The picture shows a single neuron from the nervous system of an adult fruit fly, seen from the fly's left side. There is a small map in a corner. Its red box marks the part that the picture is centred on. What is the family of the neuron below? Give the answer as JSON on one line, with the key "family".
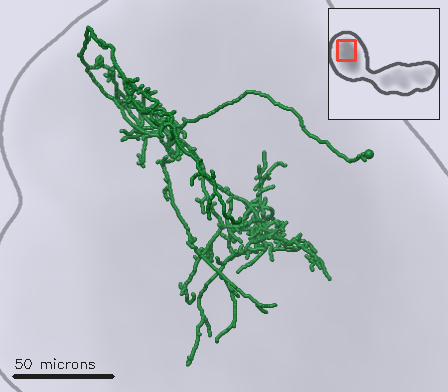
{"family": "hemilineage DM4_dorsal"}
